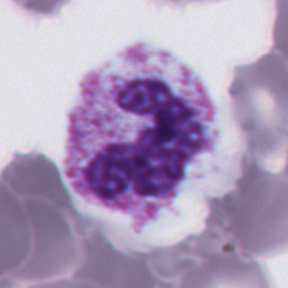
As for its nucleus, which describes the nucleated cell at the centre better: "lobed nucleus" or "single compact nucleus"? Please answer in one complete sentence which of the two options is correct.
In this cell, the nucleus is divided into separate lobes.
